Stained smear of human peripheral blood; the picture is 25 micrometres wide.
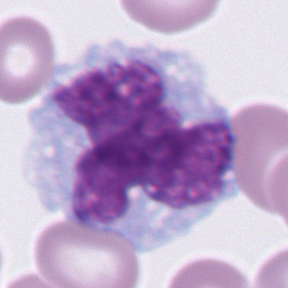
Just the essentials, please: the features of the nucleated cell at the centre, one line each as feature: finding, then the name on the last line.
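Outline: irregular, with a scalloped, ruffled edge, as I see it
Nucleus: large, folded into broad lobes, no thin strands between them
Nucleoli: none distinct that I can find
Granules: no coarse orange-red ones in the cytoplasm
Name: monocyte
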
